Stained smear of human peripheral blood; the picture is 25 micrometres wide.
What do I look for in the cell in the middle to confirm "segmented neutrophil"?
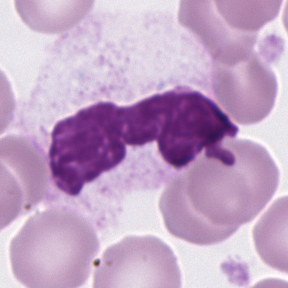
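Elongated and lying roughly horizontally across the cell, the nucleus has dark purple, coarsely clumped chromatin. Fine lilac granules are scattered through the cytoplasm.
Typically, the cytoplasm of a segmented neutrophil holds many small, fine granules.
Those fine granules fit the name segmented neutrophil. The cell is a segmented neutrophil.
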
